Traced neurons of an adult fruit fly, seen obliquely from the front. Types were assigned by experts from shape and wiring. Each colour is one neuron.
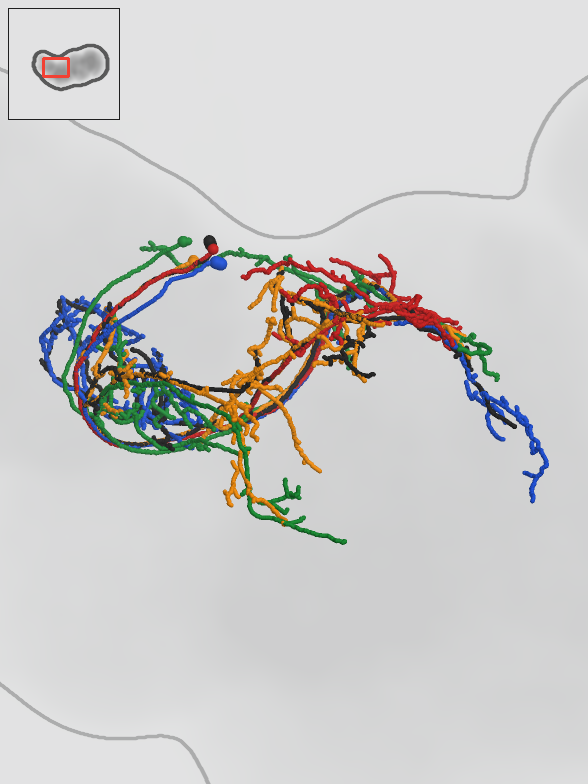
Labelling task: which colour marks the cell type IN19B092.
black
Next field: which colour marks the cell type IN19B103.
red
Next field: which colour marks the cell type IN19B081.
blue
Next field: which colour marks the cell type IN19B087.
green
